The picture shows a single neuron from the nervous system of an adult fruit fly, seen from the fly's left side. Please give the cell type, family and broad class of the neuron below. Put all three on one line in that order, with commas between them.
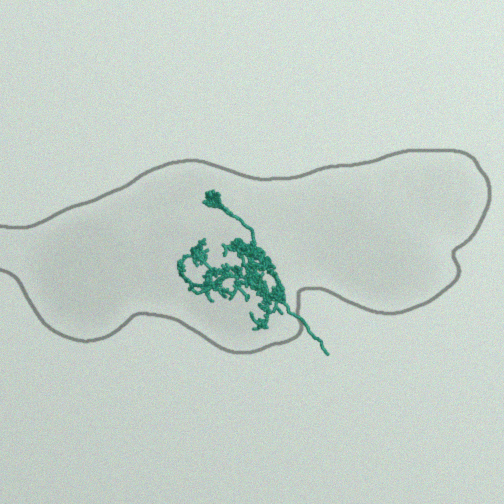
Tr extensor MN, hemilineage 19A, motor neuron of the nerve cord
